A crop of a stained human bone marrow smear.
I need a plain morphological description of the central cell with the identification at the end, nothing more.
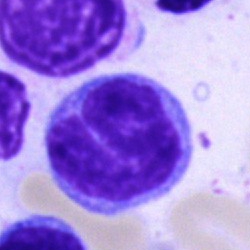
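Round, smooth outline on this one. The chromatin stains dark purple, mottled and patchy in texture. The cytoplasm is clean: no granules, no vacuoles. It's a monocyte.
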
